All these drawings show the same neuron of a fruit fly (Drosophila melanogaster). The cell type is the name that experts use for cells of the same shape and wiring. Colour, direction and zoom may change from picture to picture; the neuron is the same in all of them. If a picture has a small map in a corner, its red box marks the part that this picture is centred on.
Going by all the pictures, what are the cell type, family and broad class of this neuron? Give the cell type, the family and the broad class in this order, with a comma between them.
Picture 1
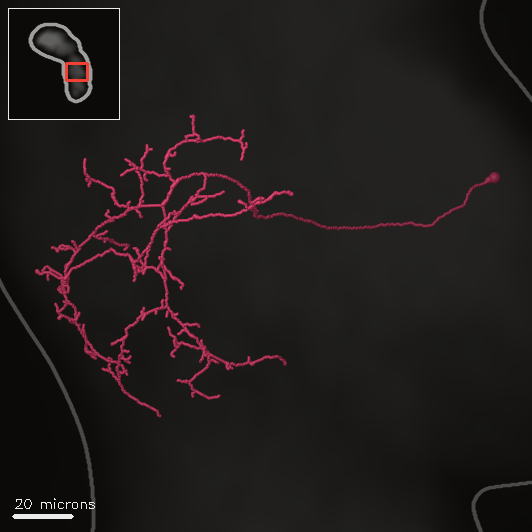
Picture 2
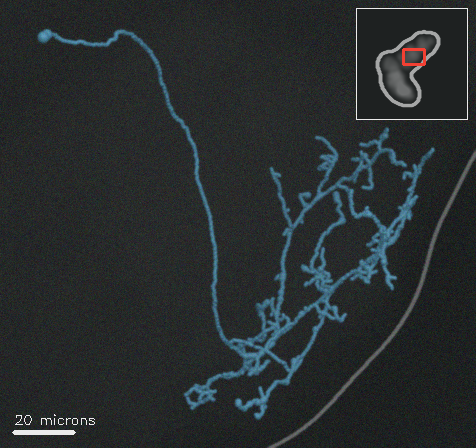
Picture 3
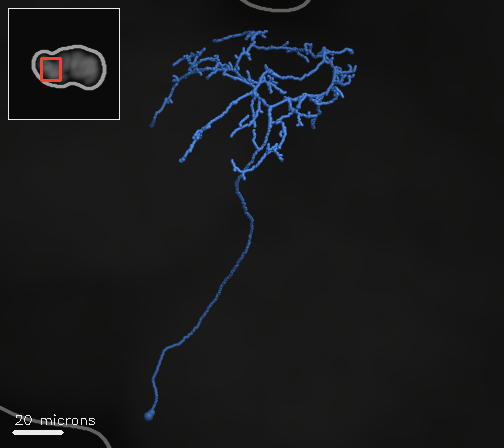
IN06B069, hemilineage 06B, nerve-cord intrinsic neuron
